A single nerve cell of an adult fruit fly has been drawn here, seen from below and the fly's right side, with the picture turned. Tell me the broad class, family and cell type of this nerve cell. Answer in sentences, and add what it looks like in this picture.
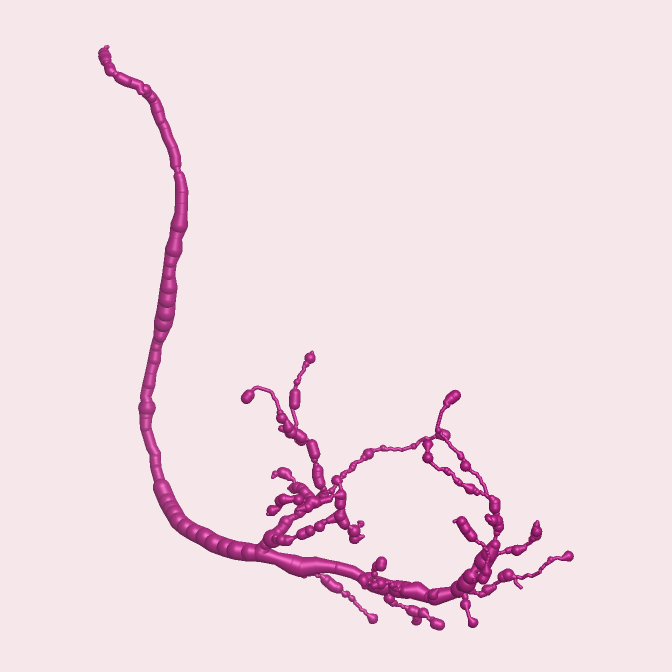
It is a sensory neuron entering the brain. Its family is called class mechanosensory. It is of cell type BM_Vt_PoOc. In this view it is about as wide as it is tall.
